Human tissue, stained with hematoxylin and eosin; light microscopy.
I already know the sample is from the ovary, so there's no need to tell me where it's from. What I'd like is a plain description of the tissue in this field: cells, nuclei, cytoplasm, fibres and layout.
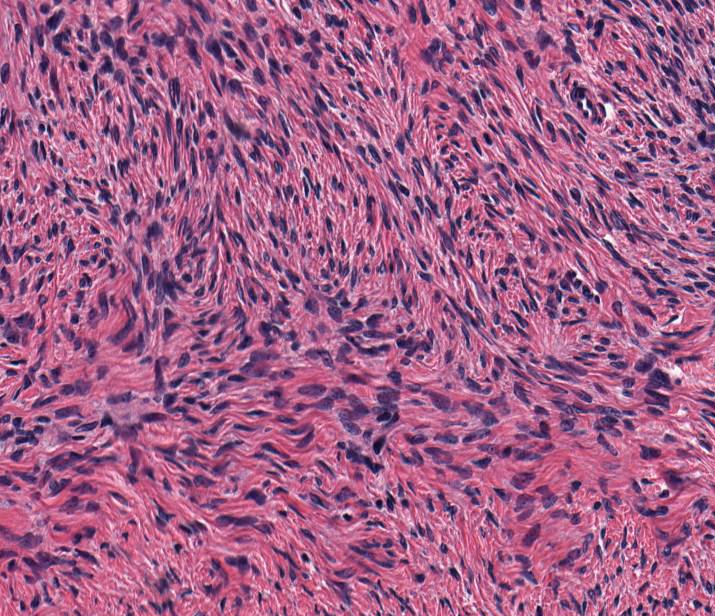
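To begin, densely packed spindle-shaped cells fill the whole field, arranged in fascicles. Next, the fascicles run in varying directions and intersect. Then, cell borders are indistinct, the pink cytoplasm merging into the surrounding fibrillary background. Last, pink collagen fibres run between the cells throughout.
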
